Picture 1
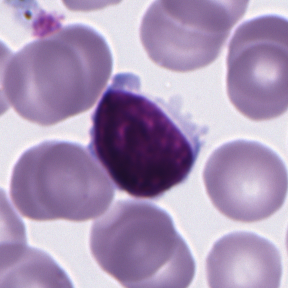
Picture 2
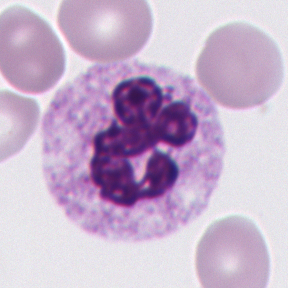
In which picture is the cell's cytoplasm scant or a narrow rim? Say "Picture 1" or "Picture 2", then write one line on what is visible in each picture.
Picture 1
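In picture 1: The cytoplasm is scant and pale blue-grey.
In picture 2: The cytoplasm is abundant and pale pinkish-lilac.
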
